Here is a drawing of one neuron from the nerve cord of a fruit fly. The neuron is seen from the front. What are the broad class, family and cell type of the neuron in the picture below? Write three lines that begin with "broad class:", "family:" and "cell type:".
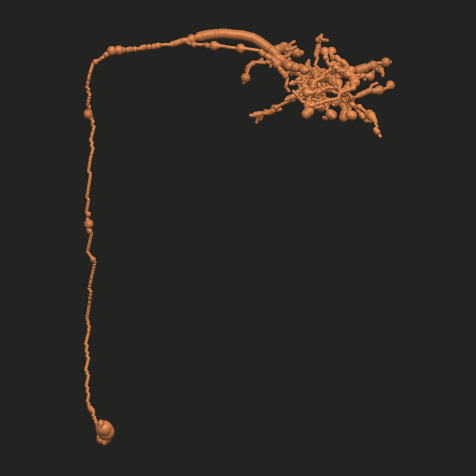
broad class: nerve-cord intrinsic neuron
family: hemilineage 02A
cell type: IN02A040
